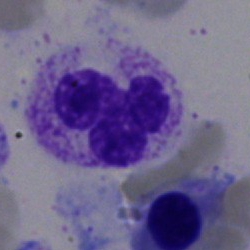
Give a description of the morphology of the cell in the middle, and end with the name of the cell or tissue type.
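Let me see: the outline is a broad oval, its edge slightly irregular. The chromatin stains dark purple and looks dense and coarsely clumped. Fine reddish-purple granules are scattered all through the cytoplasm, and I can't make out any clear vacuoles. It's a segmented neutrophil.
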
